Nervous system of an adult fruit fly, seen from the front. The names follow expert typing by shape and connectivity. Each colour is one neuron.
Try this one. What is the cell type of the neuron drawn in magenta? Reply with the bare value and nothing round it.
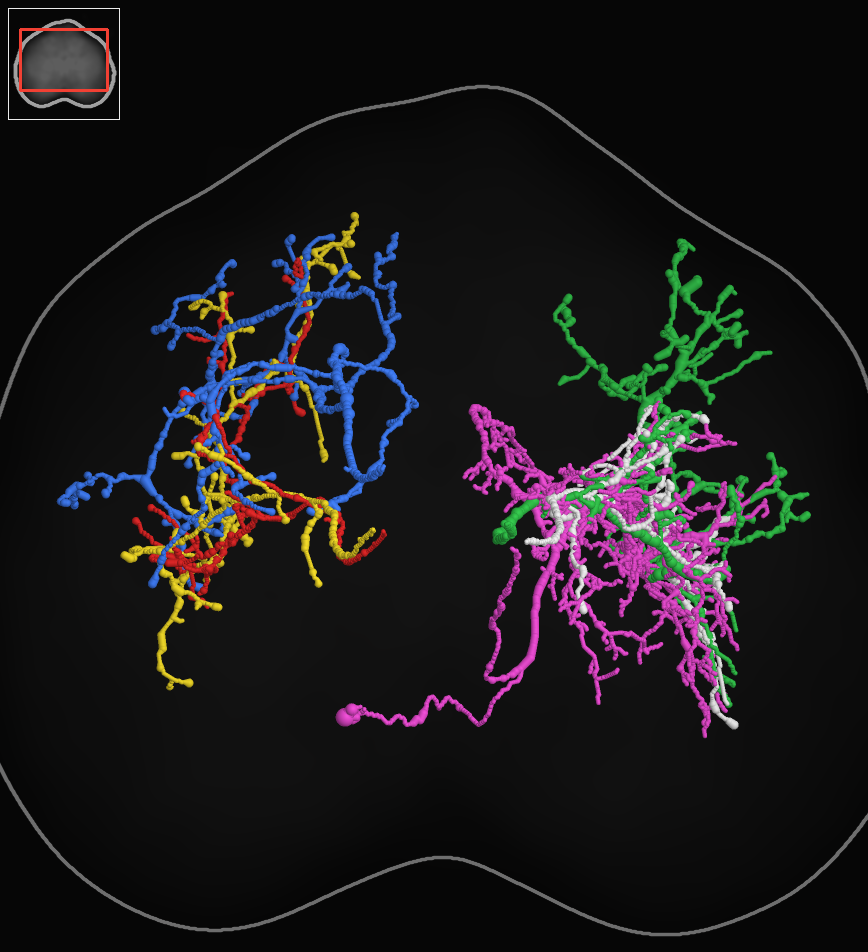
ANXXX131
